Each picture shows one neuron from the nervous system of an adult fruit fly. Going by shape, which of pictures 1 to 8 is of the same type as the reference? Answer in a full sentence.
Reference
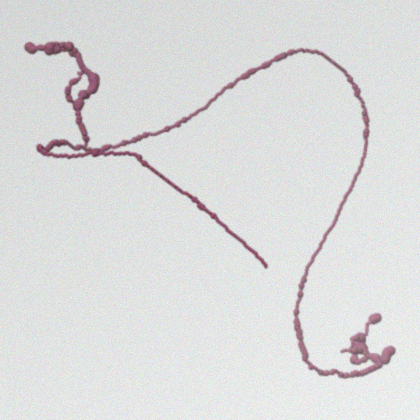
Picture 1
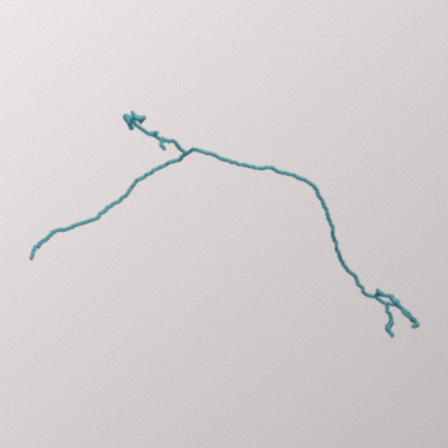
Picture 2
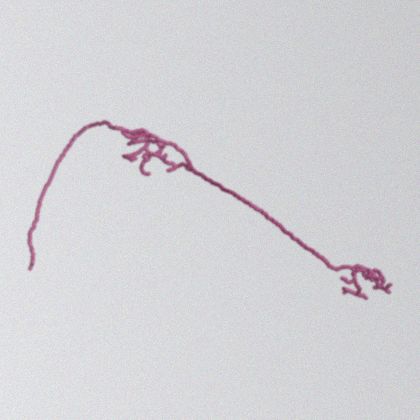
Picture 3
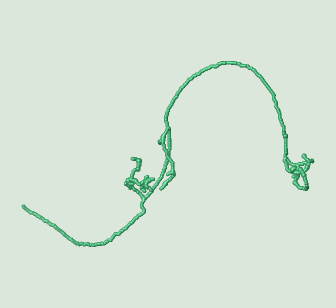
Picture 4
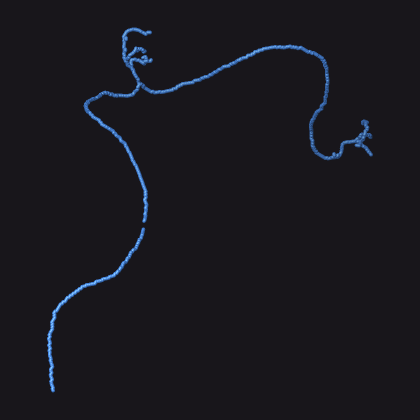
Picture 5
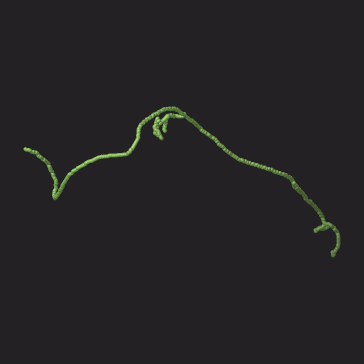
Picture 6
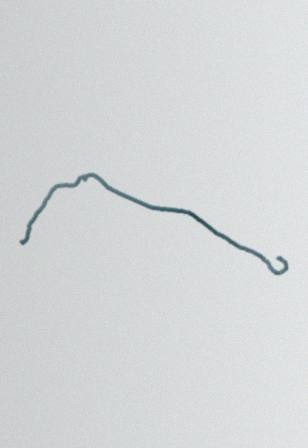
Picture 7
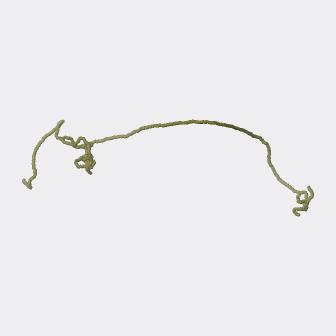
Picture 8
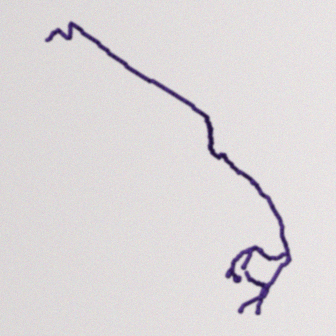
The neuron in picture 4 is of the same cell type.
